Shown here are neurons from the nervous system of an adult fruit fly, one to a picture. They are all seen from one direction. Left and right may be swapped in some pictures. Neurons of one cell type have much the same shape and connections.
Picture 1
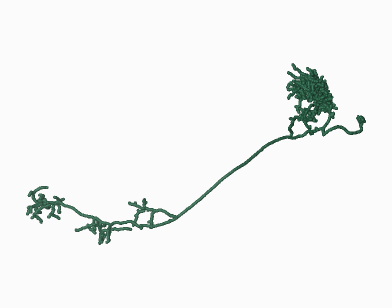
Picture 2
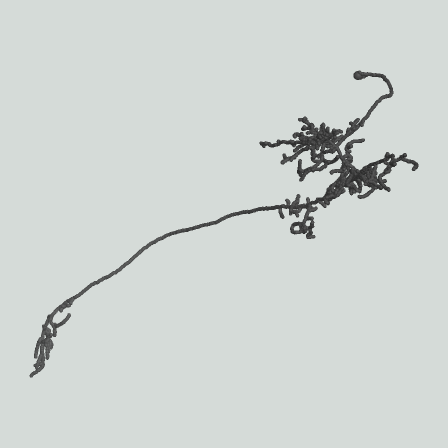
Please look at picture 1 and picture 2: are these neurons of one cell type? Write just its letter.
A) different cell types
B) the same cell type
A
